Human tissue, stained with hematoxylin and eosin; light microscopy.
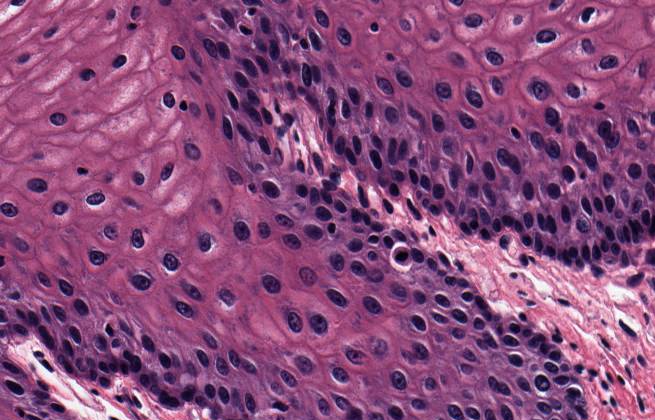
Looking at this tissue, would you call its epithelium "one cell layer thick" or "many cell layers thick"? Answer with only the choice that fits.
Many cell layers thick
